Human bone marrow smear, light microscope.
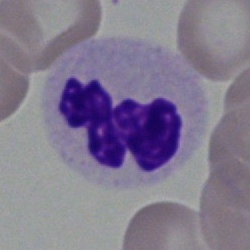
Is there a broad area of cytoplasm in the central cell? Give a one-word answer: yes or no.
Yes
